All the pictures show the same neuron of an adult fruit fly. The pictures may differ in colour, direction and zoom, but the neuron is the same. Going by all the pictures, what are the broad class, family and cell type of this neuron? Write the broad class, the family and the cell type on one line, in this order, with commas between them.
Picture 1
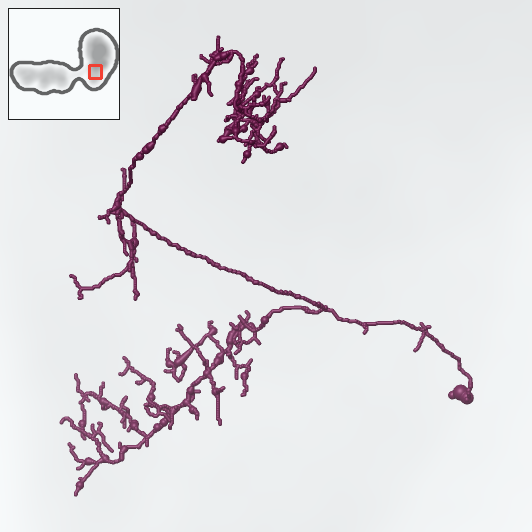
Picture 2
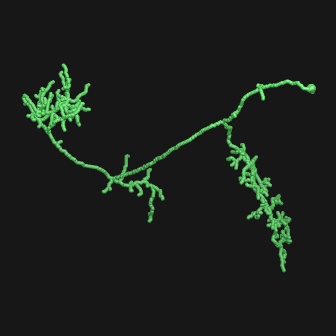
optic-lobe intrinsic neuron, TmY, TmY21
